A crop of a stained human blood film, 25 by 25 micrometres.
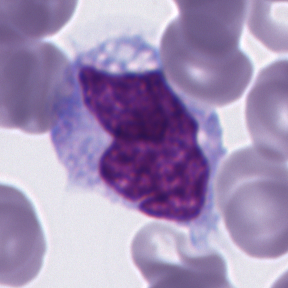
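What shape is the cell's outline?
Irregular, I'd say, rather than round.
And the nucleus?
Large, irregular and folded, with a notch on its left side.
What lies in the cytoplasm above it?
Many small clear vacuoles, in a pale greyish-blue rim that looks widest on the left.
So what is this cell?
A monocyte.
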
